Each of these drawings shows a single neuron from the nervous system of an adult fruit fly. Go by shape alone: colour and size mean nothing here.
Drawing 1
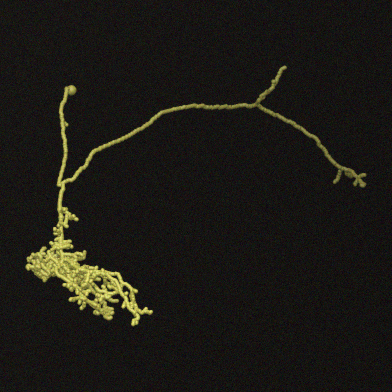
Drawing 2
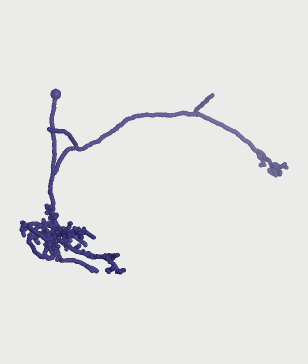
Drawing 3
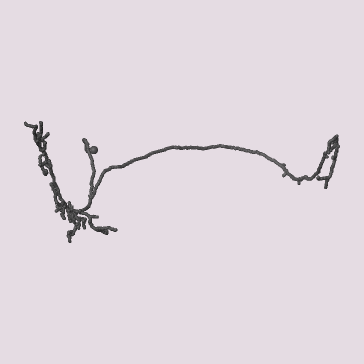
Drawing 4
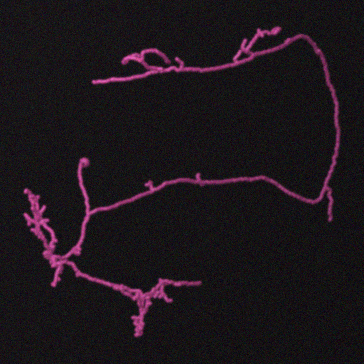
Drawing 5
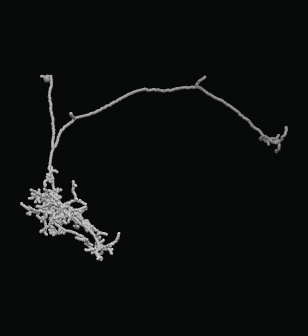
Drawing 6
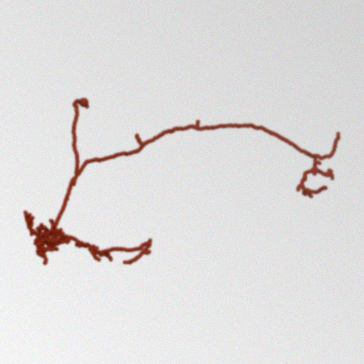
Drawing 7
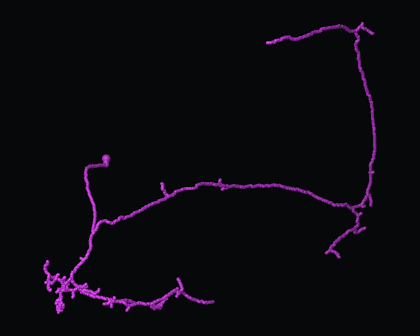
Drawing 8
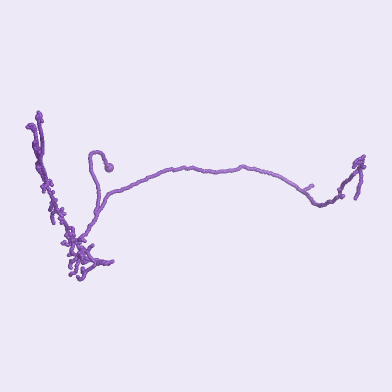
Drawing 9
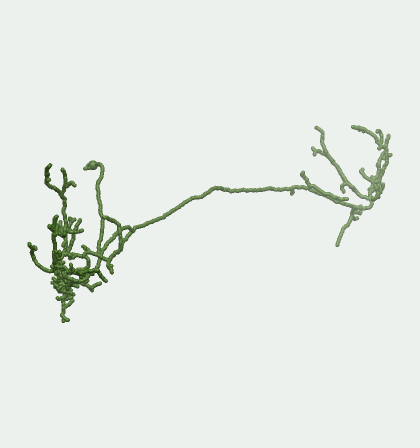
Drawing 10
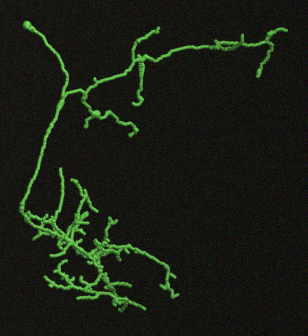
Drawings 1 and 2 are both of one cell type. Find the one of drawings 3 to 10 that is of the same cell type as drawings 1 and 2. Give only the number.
5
